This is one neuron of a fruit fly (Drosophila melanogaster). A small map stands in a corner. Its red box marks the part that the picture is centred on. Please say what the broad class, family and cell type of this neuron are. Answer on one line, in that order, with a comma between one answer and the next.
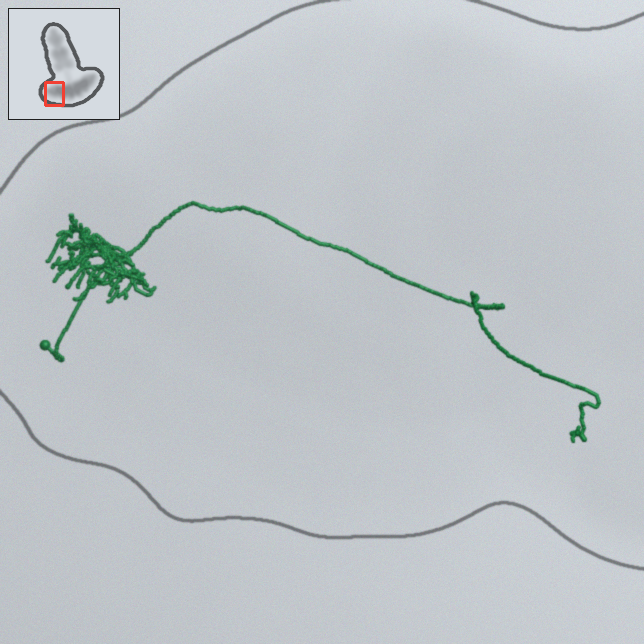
visual projection neuron, MeTu, MeTu3c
